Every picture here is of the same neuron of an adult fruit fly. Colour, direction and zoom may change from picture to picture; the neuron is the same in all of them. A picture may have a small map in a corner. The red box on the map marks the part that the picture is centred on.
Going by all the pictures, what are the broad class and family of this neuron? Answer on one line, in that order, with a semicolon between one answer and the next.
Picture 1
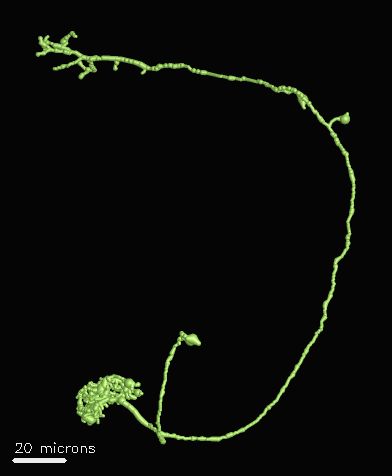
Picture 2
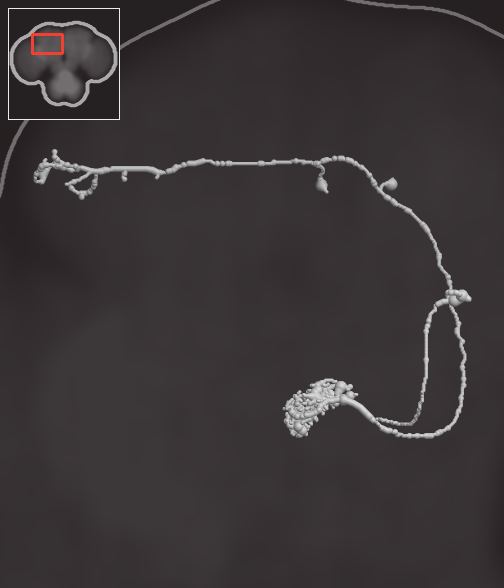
central-brain intrinsic neuron; hemilineage ALad1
